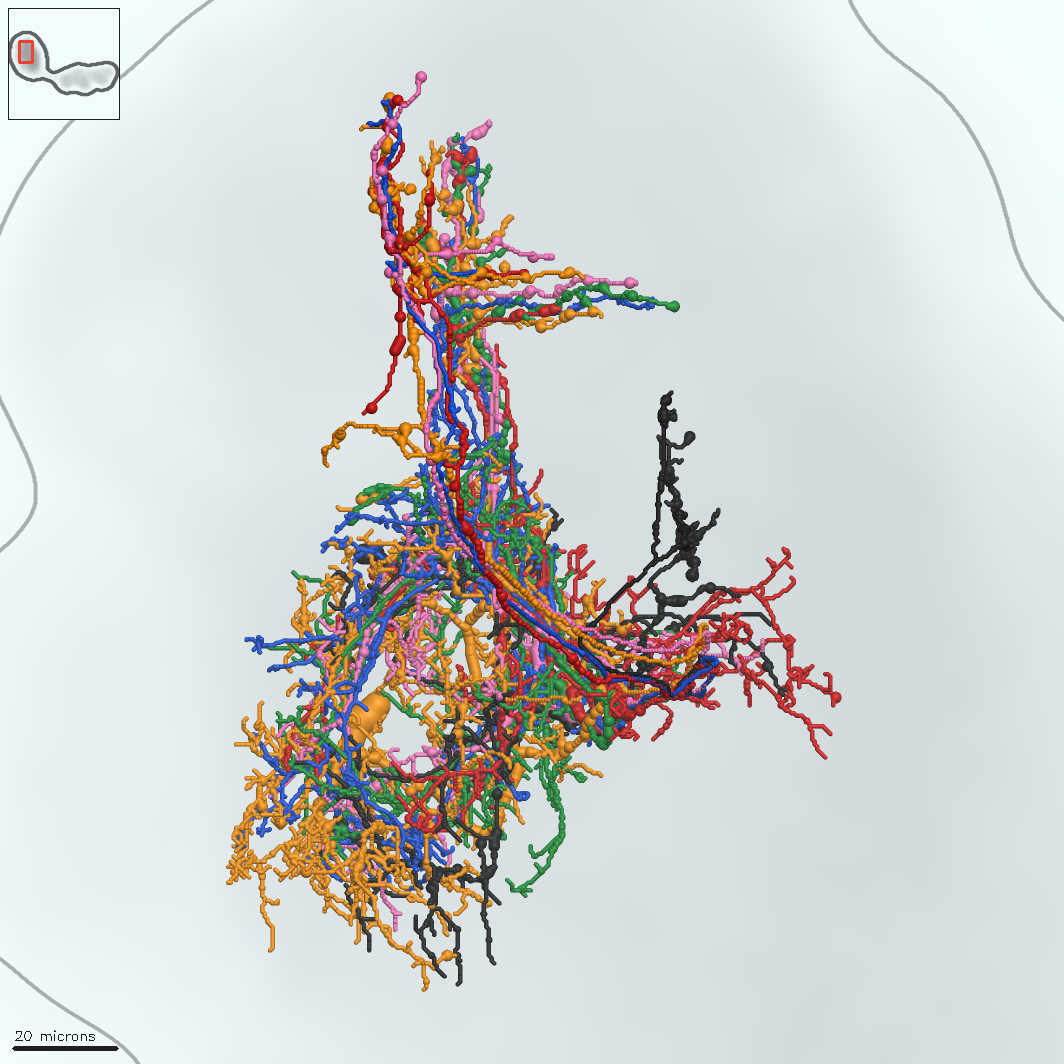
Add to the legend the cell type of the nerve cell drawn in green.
AVLP271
